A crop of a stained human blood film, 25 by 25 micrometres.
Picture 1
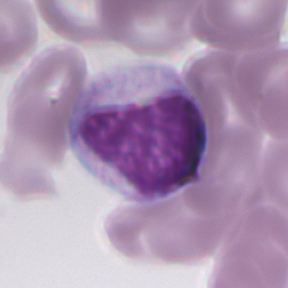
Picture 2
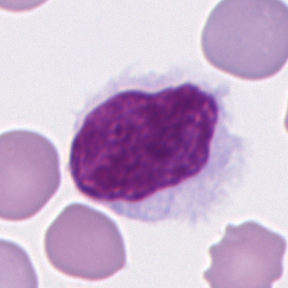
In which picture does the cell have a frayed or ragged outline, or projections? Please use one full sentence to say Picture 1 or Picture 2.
There is a cell with a ragged or frayed outline, or projections, blebs or tags, in Picture 2.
